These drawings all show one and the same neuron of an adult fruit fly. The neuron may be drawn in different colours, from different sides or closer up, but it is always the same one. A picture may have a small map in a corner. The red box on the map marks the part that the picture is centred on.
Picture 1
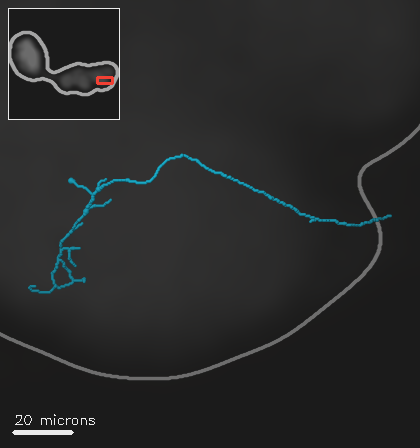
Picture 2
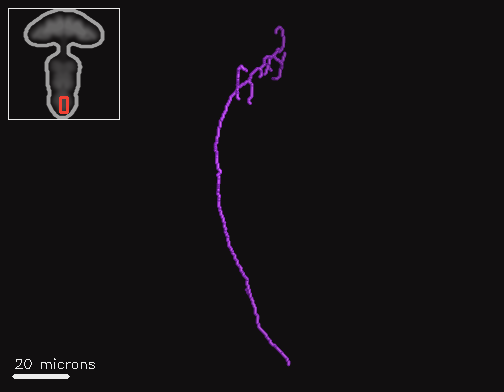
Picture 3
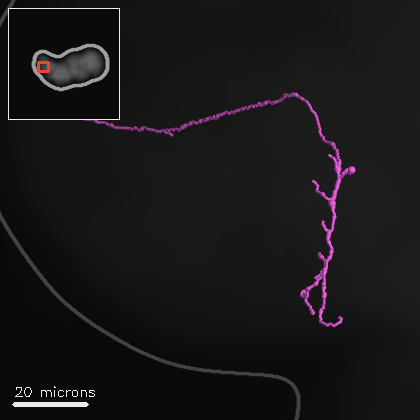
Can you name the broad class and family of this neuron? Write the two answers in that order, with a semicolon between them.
sensory neuron entering the nerve cord; class mechanosensory tactile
